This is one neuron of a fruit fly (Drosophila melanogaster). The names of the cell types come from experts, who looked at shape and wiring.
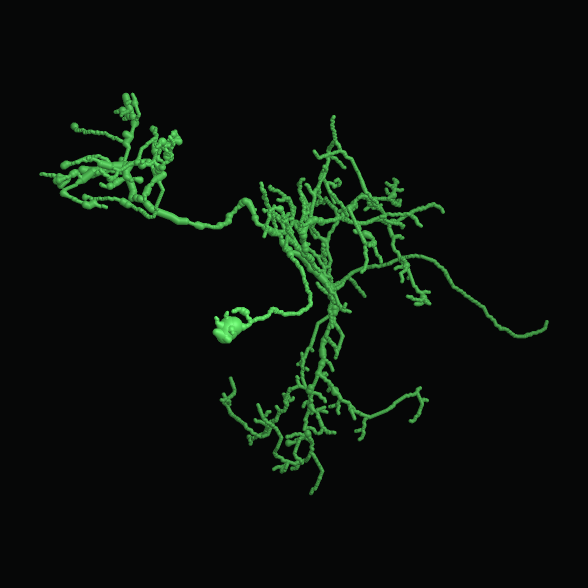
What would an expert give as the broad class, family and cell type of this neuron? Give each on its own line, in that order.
central-brain intrinsic neuron
hemilineage LB3
GNG251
